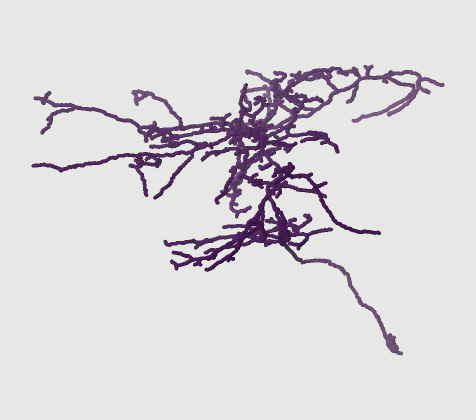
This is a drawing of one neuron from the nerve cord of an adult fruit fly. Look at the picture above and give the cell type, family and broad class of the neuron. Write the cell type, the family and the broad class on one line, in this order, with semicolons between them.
IN06A012; hemilineage 06A; nerve-cord intrinsic neuron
